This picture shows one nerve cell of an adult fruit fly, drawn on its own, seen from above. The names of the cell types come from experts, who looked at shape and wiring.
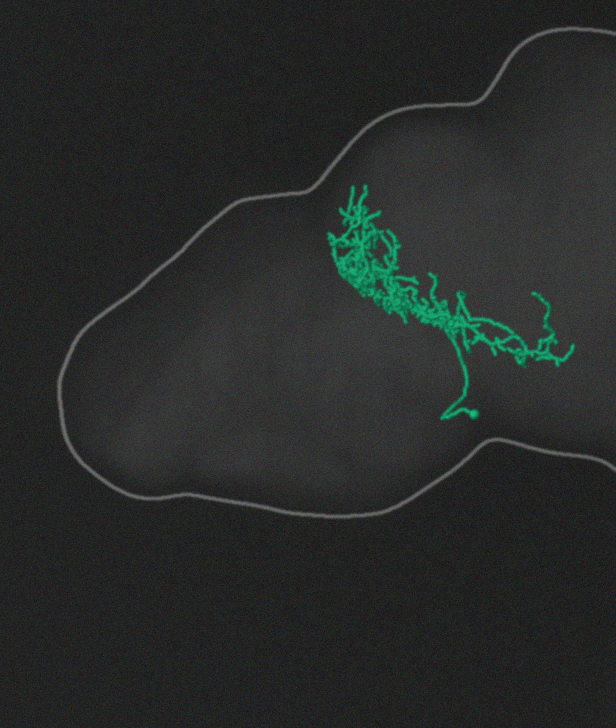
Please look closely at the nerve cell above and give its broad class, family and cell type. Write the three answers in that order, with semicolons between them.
central-brain intrinsic neuron; hemilineage VLPp&l1_anterior; PVLP103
